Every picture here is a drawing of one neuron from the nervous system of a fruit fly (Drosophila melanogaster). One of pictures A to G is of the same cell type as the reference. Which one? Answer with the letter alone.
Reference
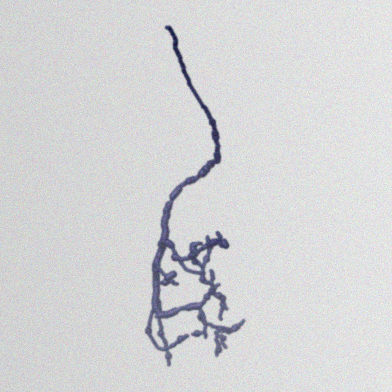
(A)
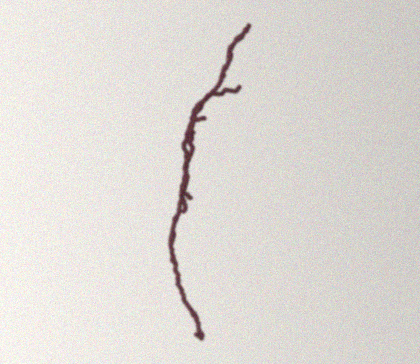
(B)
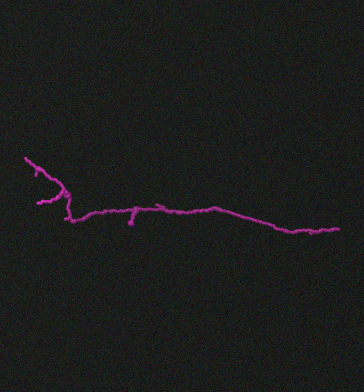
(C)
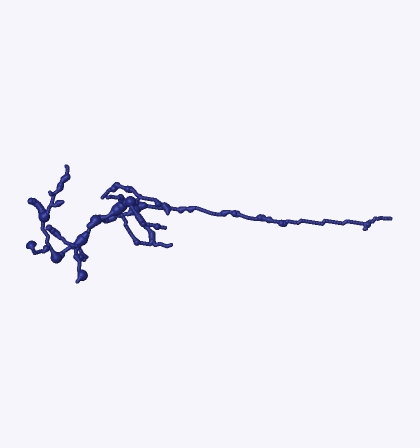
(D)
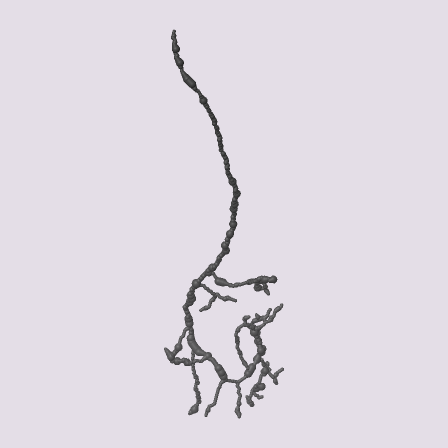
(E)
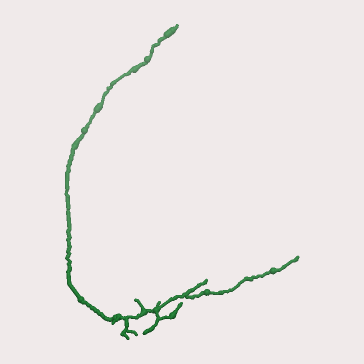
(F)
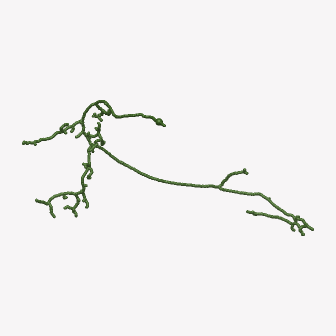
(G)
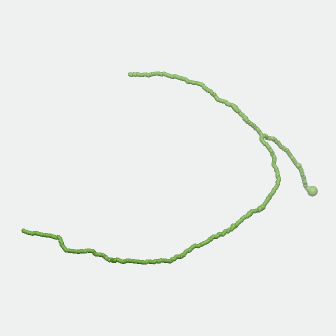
D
